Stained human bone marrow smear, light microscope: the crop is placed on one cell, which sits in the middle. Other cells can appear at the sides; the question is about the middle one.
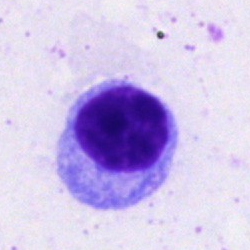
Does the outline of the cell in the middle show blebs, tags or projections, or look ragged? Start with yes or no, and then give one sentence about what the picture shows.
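No. The cell outline is round to slightly oval with a smooth edge.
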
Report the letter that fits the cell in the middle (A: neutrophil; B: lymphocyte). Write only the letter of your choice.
B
